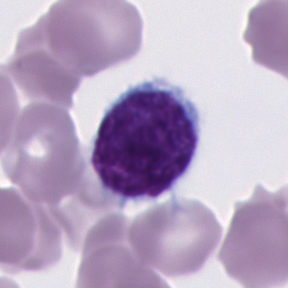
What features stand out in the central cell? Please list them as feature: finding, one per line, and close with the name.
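Nucleus: round to oval, no indentation or lobes
Chromatin: dense, dark purple, coarsely clumped
Cytoplasm: only a very thin pale blue rim, since the nucleus fills almost the whole cell
Surface: fine, hair-like pale blue projections, clearest at the top and bottom edges
Name: hairy cell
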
